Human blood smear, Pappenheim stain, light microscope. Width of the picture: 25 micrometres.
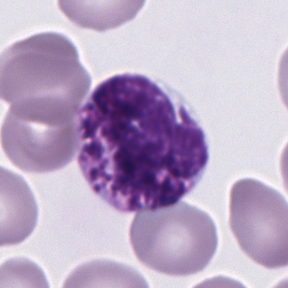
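Basophil, about 12 micrometres across, from a stained smear of human peripheral blood. Coarse dark purple granules pack the cell and lie over the nucleus, blurring its outline. Individual granules of the basophil are clearest along the left edge, while a pale, less granular rim of cytoplasm appears at the upper right.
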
